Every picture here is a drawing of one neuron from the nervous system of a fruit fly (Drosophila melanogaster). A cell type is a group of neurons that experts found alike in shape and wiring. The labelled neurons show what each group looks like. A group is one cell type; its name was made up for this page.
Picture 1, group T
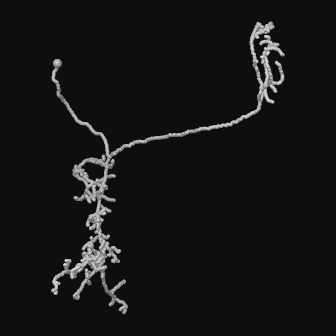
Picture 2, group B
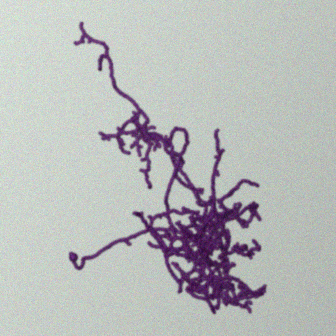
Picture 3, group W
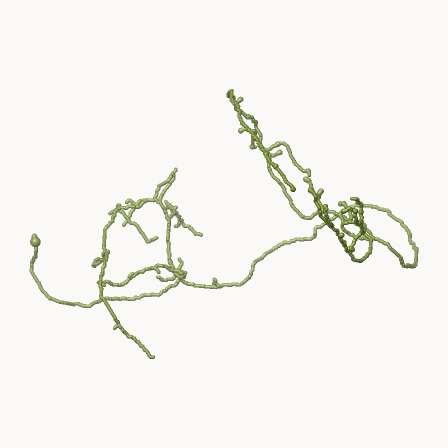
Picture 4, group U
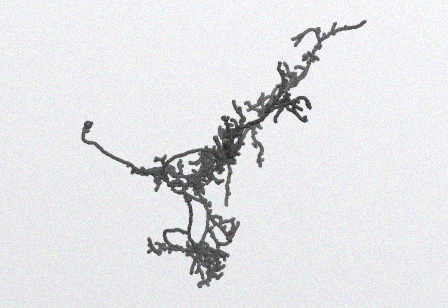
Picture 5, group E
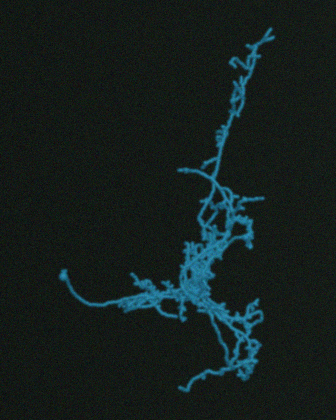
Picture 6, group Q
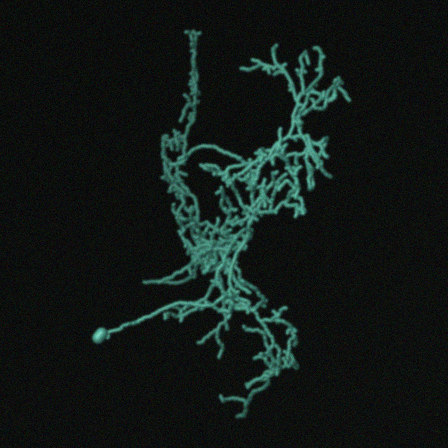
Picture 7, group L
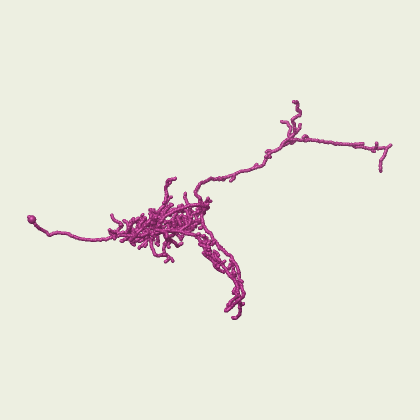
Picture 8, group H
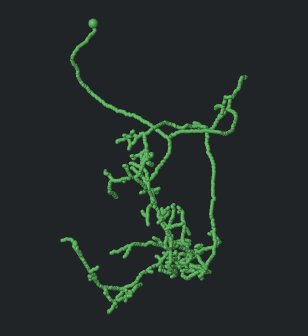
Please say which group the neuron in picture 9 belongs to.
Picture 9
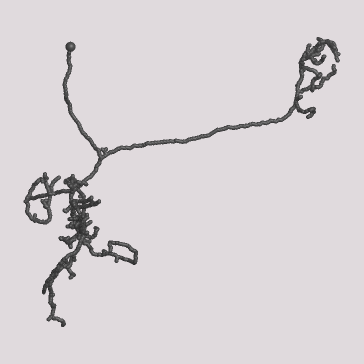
group T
